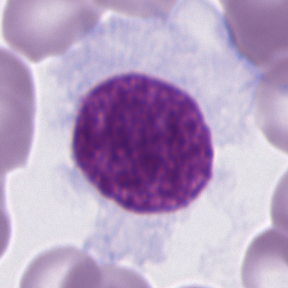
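Hairy cell, the nucleated cell at the centre of this blood smear. Notice its irregular outline, with shallow scalloped indentations. The nucleus sits roughly in the centre, and abundant, very pale greyish blue cytoplasm forms a wide rim all around it.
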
